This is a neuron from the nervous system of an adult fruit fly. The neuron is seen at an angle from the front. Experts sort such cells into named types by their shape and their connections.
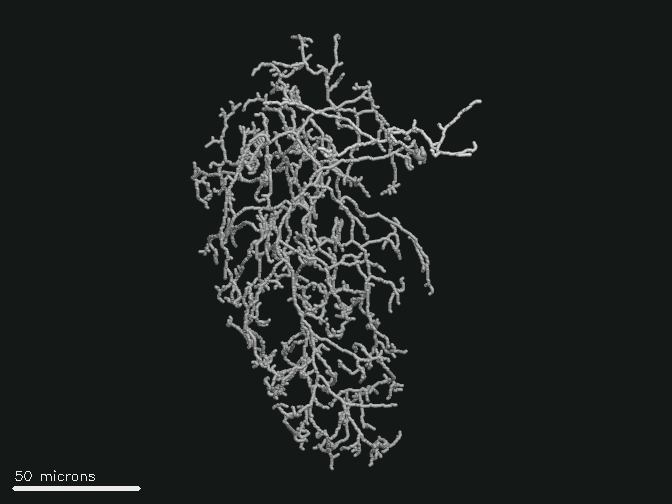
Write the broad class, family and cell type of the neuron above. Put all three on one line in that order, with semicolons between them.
visual projection neuron; LT; LT65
